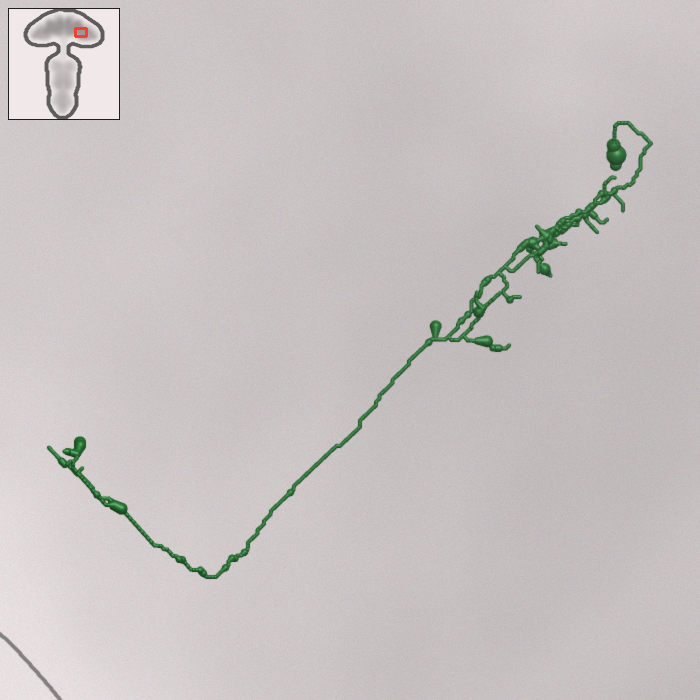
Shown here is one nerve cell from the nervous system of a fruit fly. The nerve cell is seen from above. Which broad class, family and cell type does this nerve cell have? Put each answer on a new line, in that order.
optic-lobe intrinsic neuron
Tm
Tm20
